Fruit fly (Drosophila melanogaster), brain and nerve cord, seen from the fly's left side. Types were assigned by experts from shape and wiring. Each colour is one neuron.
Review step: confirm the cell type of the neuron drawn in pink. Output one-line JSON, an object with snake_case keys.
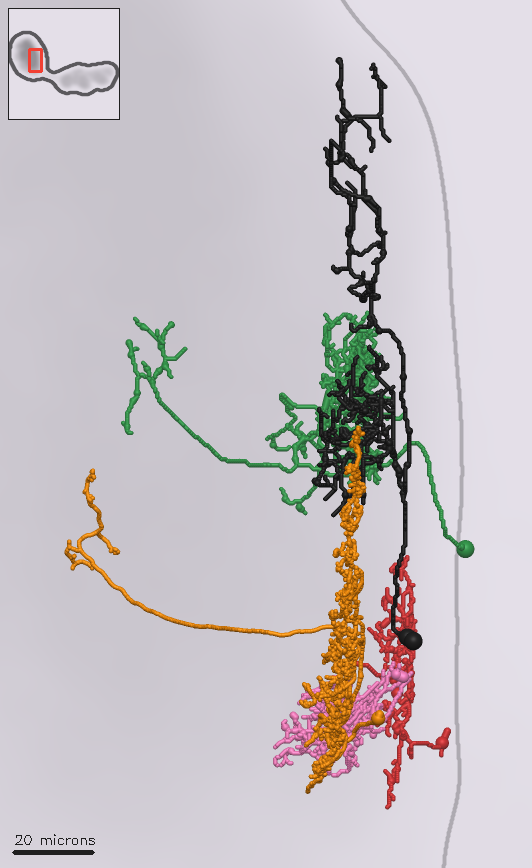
{"cell_type": "LPi3412"}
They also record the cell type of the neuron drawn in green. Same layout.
{"cell_type": "Tlp13"}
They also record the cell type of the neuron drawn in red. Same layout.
{"cell_type": "LPi3a"}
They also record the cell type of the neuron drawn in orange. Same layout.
{"cell_type": "Tlp14"}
